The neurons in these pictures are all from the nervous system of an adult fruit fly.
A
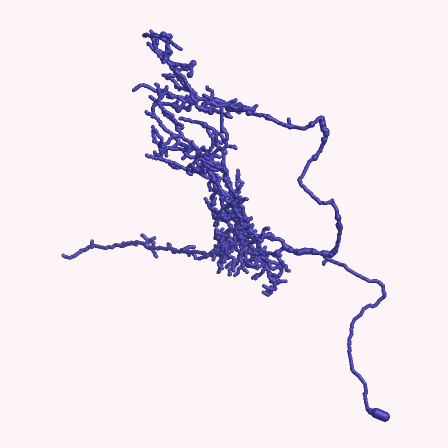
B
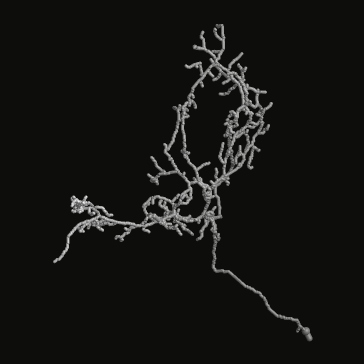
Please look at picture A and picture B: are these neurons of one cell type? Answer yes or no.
no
